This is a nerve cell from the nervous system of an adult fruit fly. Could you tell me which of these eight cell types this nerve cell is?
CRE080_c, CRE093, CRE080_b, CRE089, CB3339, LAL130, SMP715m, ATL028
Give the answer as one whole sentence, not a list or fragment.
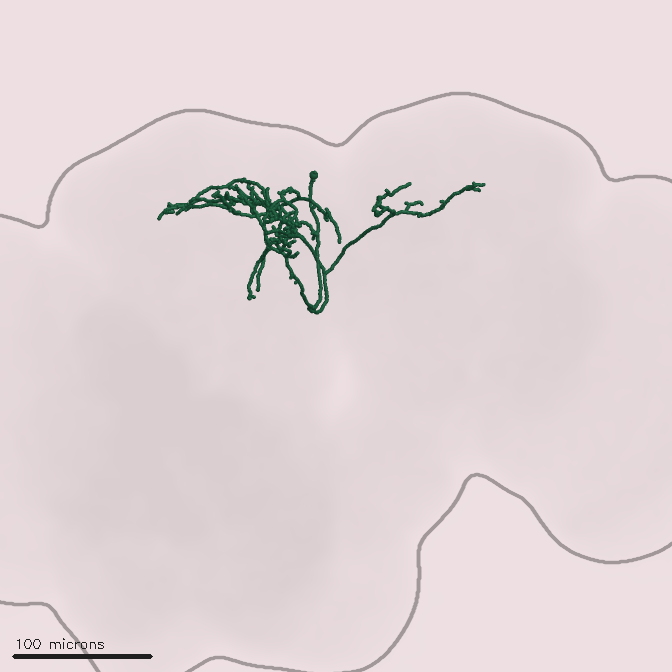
The cell type to which this nerve cell belongs is CRE089.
